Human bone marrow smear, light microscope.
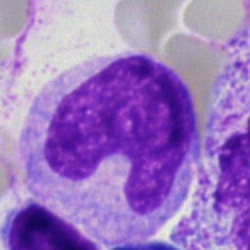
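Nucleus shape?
Horseshoe, notch opening downward.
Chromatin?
Dark purple, moderately clumped rather than fine and even.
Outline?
Roughly round, smooth.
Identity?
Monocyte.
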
